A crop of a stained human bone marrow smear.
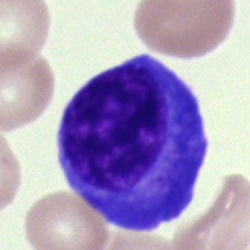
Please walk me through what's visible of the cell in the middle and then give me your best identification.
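Starting with the cell in the middle: it's roundish, with a smooth edge and nothing projecting from its surface. The cytoplasm is deep blue, and its widest band is on the lower right side of the nucleus. I can't make out any granules in it. I'd name this a plasma cell.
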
